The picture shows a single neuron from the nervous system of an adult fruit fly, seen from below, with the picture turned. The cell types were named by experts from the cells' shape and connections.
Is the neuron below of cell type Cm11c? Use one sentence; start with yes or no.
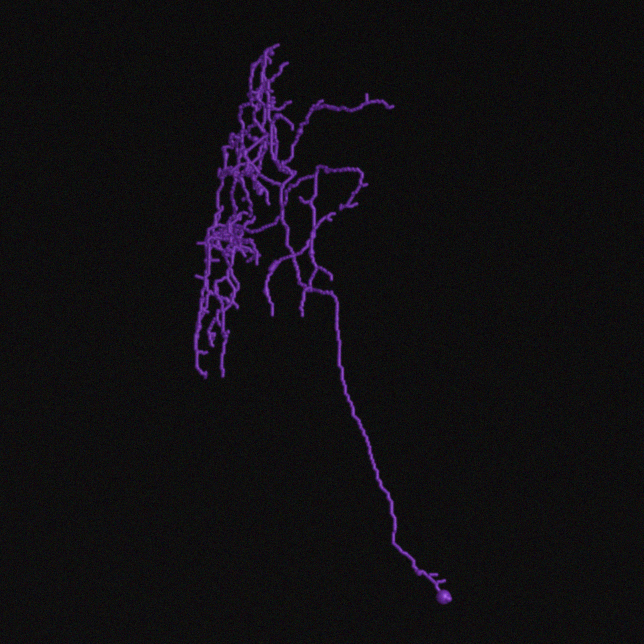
Yes, the neuron is a neuron whose cell type is Cm11c.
